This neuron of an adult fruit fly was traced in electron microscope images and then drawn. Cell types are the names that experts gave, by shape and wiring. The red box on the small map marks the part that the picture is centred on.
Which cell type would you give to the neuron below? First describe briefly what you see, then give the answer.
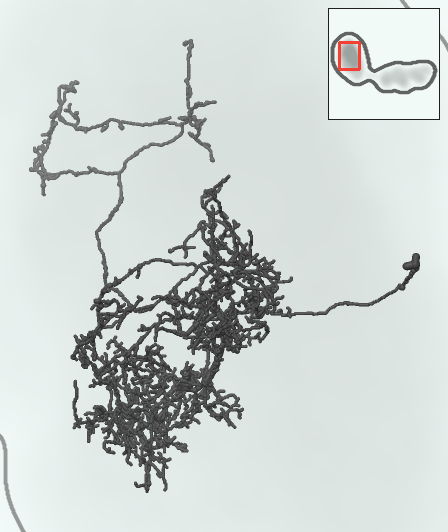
Its cell body lies on the right of the picture. More than a hundred branch ends can be seen. It is a central-brain intrinsic neuron. Its cell type is AVLP575.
